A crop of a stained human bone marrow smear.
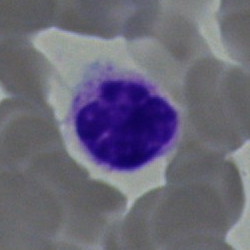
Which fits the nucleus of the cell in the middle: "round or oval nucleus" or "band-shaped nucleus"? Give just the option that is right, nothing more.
Round or oval nucleus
